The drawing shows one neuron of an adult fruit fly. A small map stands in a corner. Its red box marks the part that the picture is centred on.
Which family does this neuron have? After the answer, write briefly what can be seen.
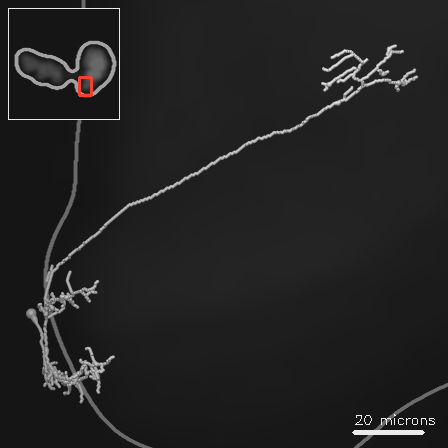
Its family is Tm. Its broad class is optic-lobe intrinsic neuron. By the scale bar it is about 110 microns wide in this view. Dozens of branch ends can be seen.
